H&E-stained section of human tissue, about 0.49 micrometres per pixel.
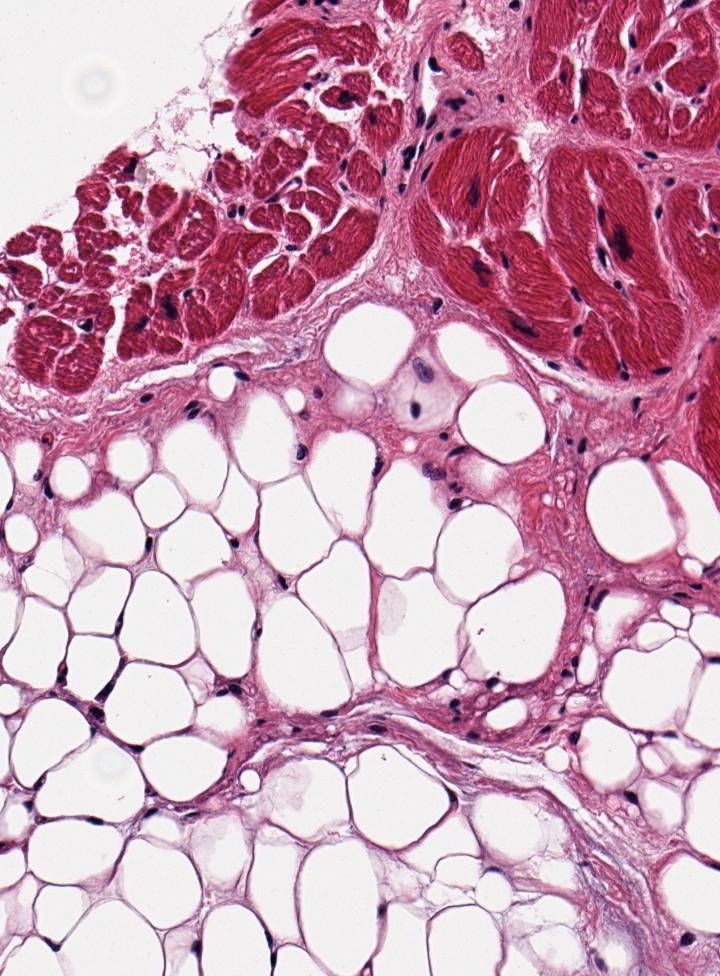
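Left ventricle of the heart, haematoxylin and eosin. Muscle in roughly the upper third; fat in the lower two thirds. Upper right: fibres cut lengthwise. Upper left: mostly across or obliquely. Nuclei central in the fibres. Cytoplasm deep red.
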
